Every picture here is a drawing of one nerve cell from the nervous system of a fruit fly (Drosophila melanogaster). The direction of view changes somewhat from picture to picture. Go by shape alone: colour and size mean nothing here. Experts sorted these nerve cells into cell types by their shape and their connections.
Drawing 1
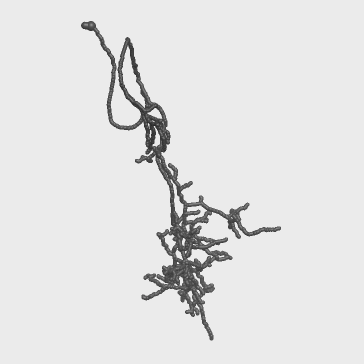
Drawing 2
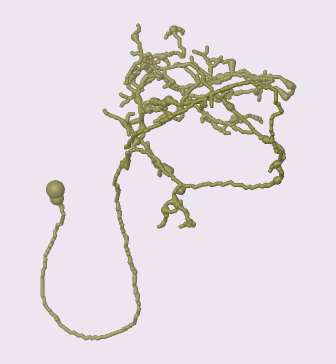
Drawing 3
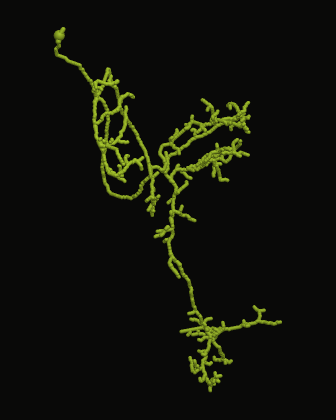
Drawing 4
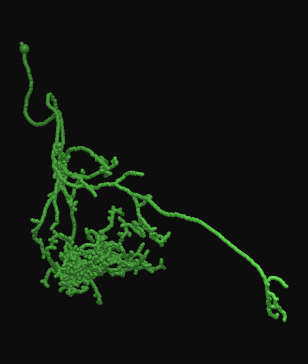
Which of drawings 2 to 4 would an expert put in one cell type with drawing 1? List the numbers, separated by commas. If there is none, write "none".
3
